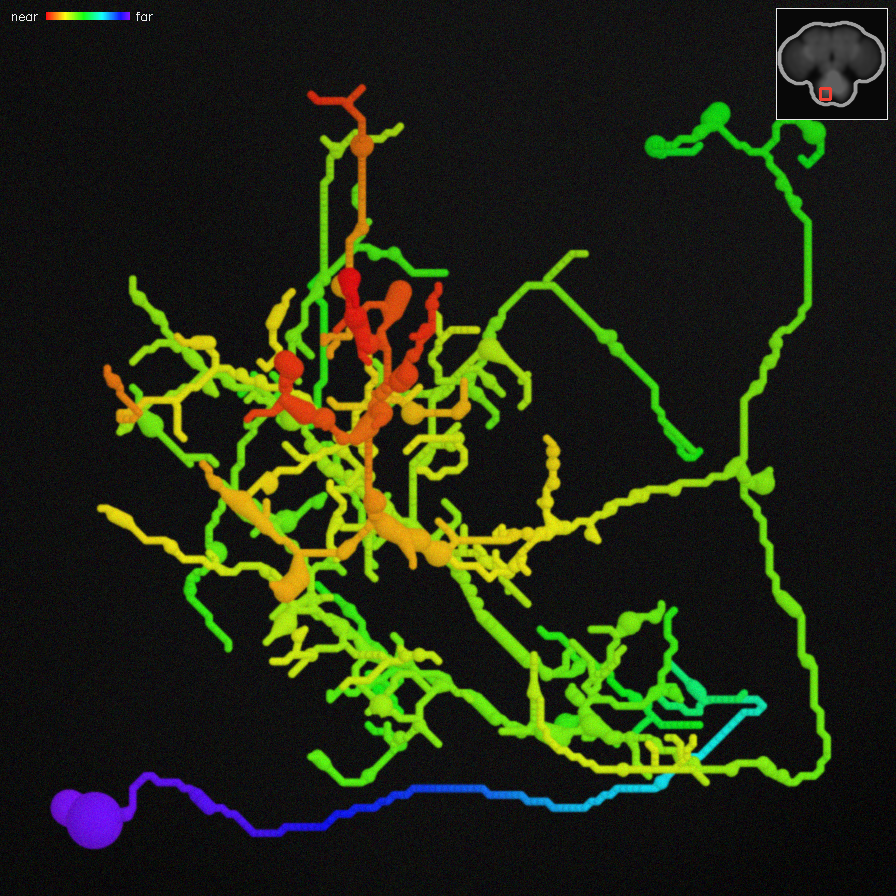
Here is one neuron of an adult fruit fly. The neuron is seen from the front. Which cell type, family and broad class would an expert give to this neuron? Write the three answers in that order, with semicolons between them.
IN01B040; hemilineage 01B; nerve-cord intrinsic neuron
